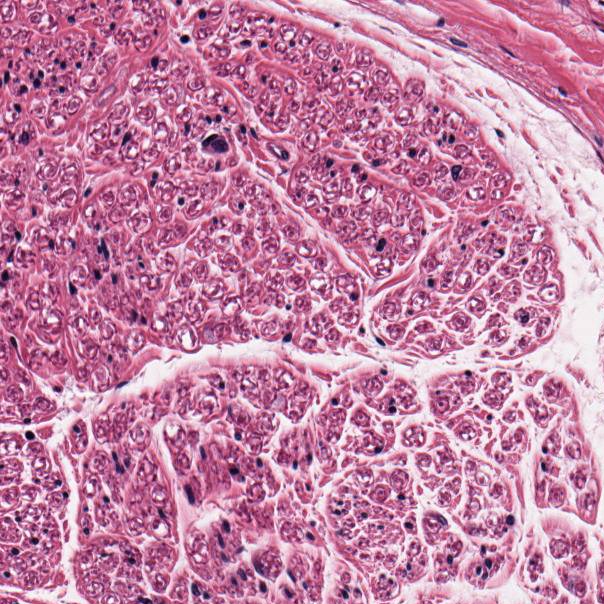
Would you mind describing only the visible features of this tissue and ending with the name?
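Overall layout: nearly the whole field is packed with nerve fibres cut in cross section, grouped into rounded compartments by thin partitions. Fibre profile: each is small and round, a central pink dot within a pale ring. Nuclei: small, dark, oval to elongated, sparsely scattered between the fibres. Top right corner: dense, wavy, pink-staining collagenous connective tissue with few nuclei. The tissue is tibial nerve.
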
